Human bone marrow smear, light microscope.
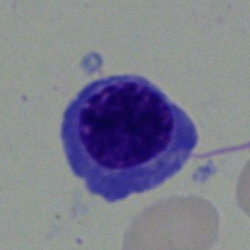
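Erythroblast, the central cell in this stained human bone marrow smear. Its chromatin is dark purple and coarsely clumped, and there's no distinct nucleolus to be seen. The cytoplasm is deep blue, with no visible granules.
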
